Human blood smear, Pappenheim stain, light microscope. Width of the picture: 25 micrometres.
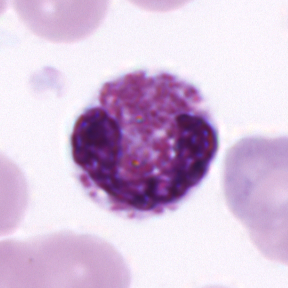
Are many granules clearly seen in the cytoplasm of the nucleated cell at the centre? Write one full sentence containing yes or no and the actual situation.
Yes, what is seen in its cytoplasm is many granules.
